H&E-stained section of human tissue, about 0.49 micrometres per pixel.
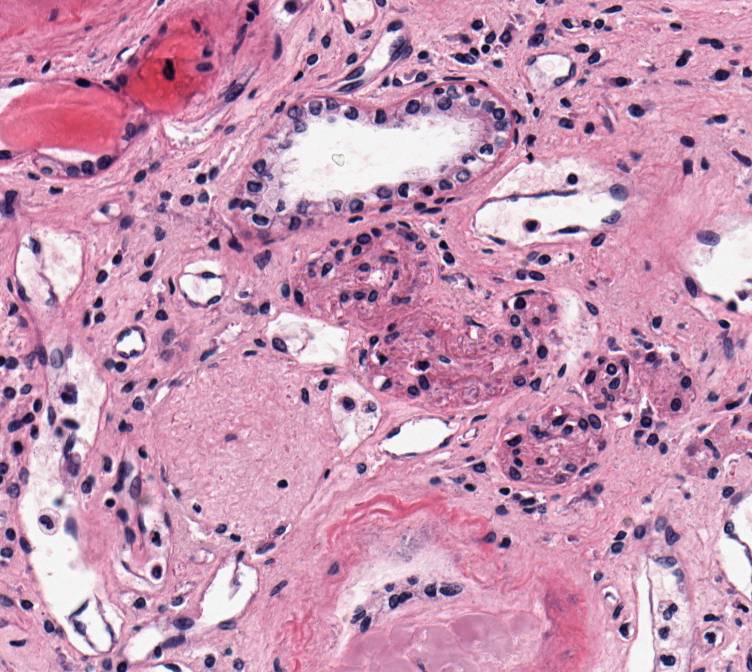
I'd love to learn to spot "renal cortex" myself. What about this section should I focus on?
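This section is renal cortex.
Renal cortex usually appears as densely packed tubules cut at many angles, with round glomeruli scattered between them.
The large tubule at upper centre, lined by a single layer of cells with round dark nuclei, is in keeping with that tubular make-up. Compact, rounded cellular tufts with crowded nuclei sit in the centre and lower right of the field. At the upper left, rounded spaces are filled with deep red, homogeneous material. At the bottom centre, a wavy, bright pink band curves over a lumen that holds pale pink material.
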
